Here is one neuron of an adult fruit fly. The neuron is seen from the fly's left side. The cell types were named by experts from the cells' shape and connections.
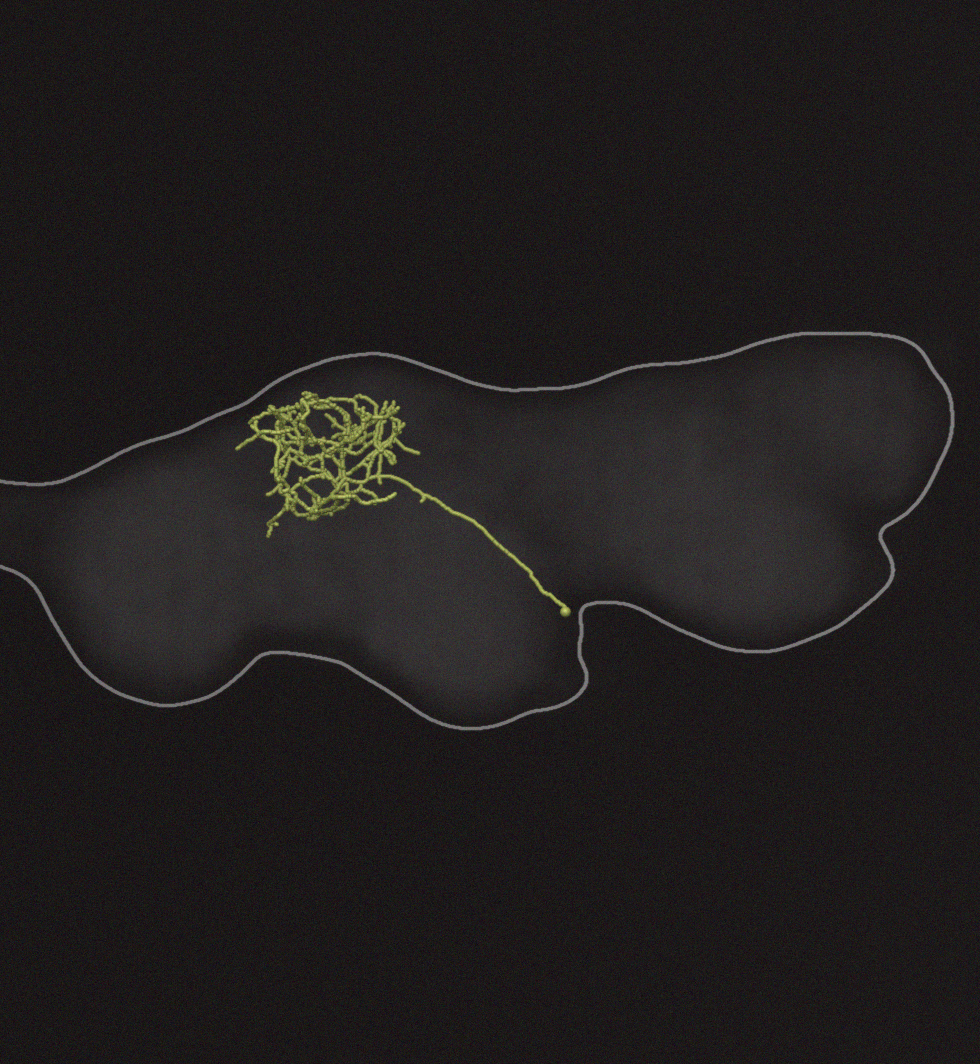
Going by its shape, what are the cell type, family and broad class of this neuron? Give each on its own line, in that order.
IN12A052_b
hemilineage 12A
nerve-cord intrinsic neuron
